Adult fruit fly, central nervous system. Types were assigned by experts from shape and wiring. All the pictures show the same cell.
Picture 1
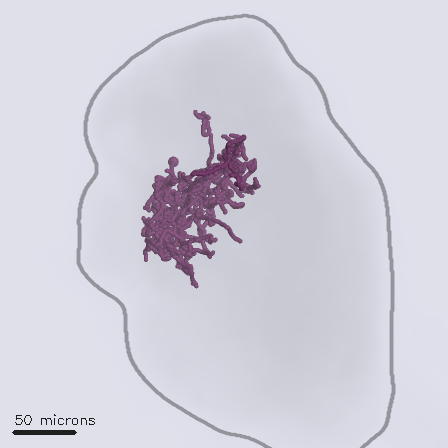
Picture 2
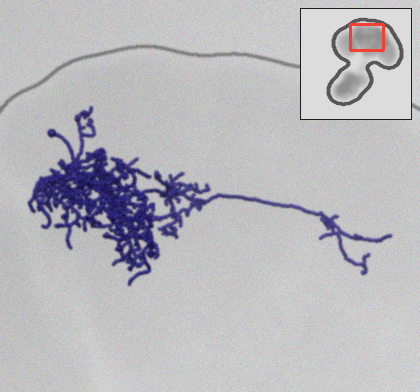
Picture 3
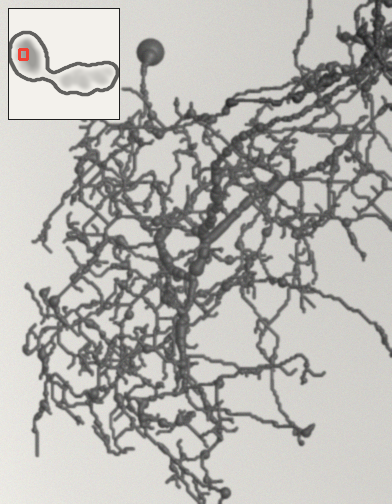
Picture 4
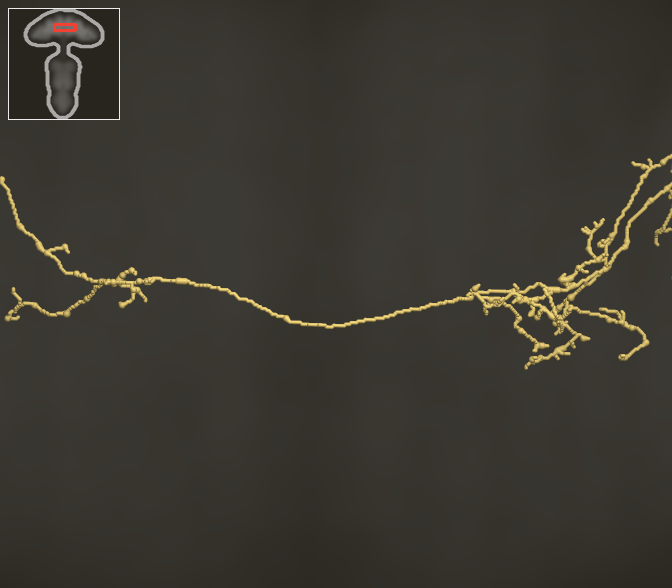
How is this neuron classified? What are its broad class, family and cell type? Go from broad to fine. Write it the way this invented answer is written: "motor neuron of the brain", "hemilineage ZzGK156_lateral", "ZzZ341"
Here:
"central-brain intrinsic neuron", "hemilineage VLPl2_medial", "CB2286"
